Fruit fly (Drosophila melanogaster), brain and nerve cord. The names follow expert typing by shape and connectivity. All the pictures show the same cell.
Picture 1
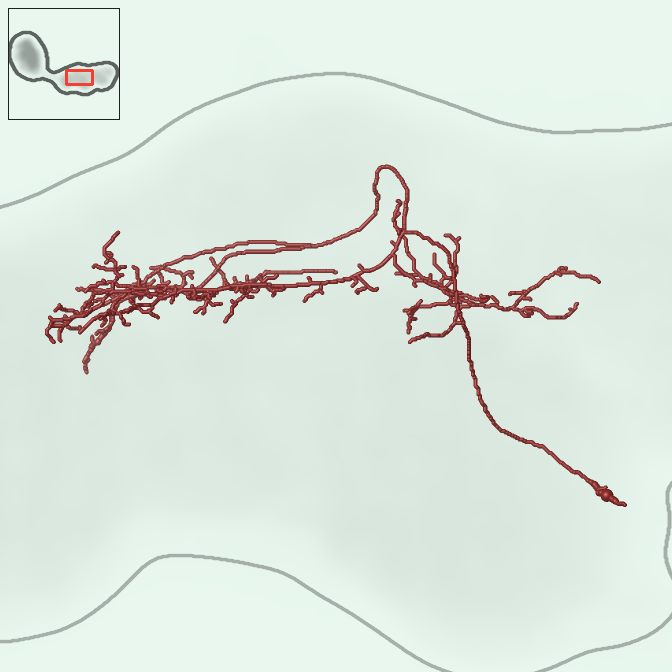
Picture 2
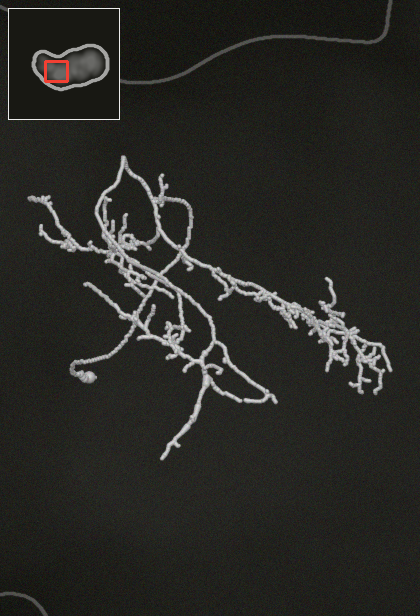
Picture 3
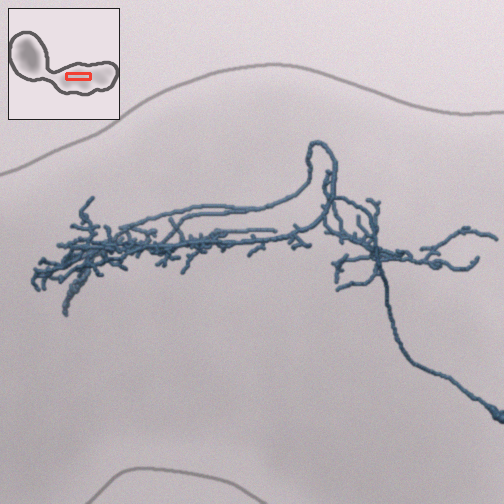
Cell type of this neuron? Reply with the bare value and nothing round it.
IN06A018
